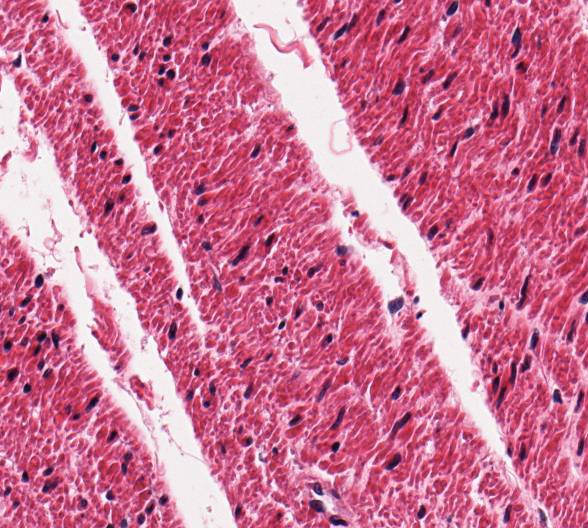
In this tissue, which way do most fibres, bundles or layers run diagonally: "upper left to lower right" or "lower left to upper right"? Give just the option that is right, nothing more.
Upper left to lower right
